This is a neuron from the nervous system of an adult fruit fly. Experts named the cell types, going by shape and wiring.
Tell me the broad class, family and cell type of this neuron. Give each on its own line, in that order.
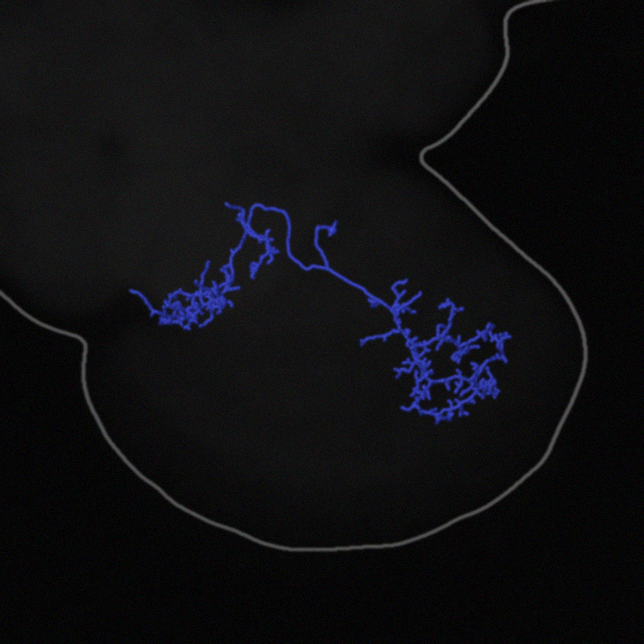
visual projection neuron
MeVP
MeVP17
